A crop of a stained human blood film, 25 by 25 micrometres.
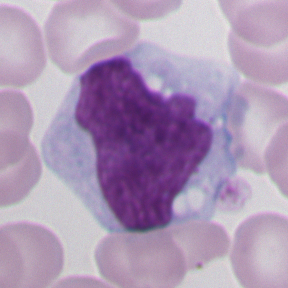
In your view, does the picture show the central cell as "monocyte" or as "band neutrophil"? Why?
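This is a monocyte. What settles it is the chromatin. Here it is fairly fine, with a streaky, lacy pattern rather than coarse clumps.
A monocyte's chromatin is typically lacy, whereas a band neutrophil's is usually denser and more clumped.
Notice too the irregular, notched edge along the nucleus's upper right side. The nucleus is about 15 by 12 micrometres, and the pale grey-blue cytoplasm holds a few small clear vacuoles, some at the lower right.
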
